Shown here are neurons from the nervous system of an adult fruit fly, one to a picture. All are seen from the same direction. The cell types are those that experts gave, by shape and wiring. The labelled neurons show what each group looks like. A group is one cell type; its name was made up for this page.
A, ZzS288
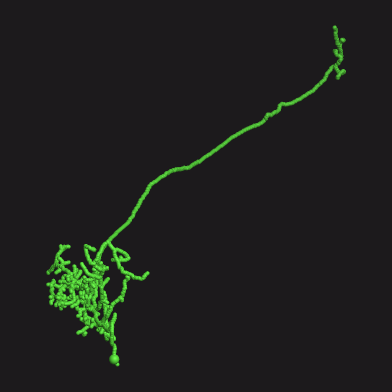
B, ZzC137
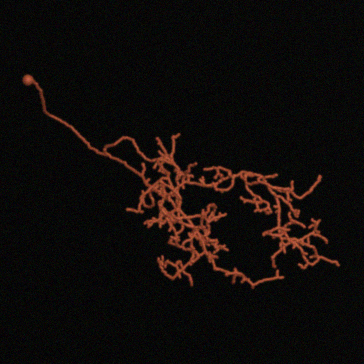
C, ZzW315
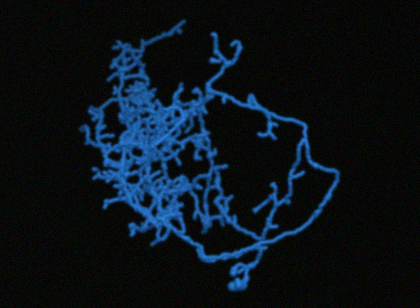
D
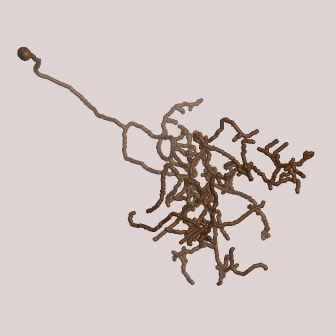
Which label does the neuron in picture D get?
ZzC137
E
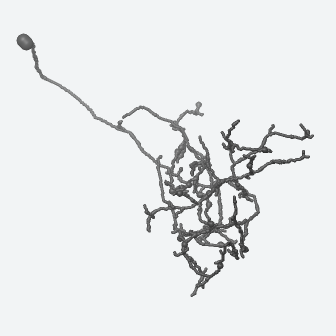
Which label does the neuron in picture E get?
ZzC137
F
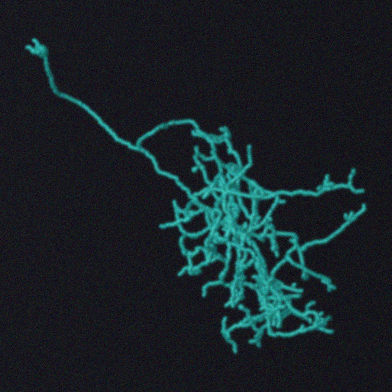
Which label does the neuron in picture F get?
ZzC137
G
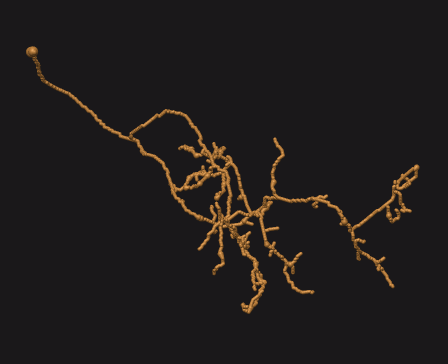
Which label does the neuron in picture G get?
ZzC137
